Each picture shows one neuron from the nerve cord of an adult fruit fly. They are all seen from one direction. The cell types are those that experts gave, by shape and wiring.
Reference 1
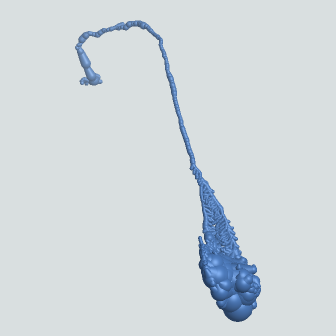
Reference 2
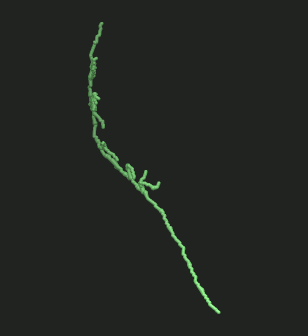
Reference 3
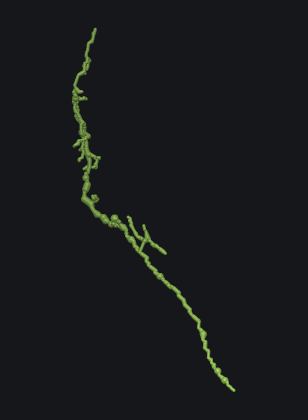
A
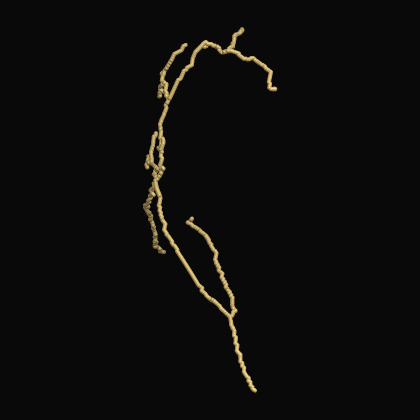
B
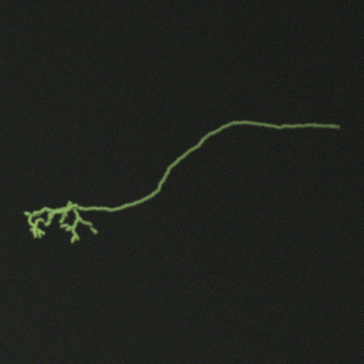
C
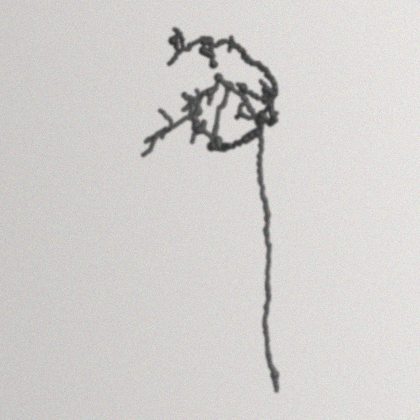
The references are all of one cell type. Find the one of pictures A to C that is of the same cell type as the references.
A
